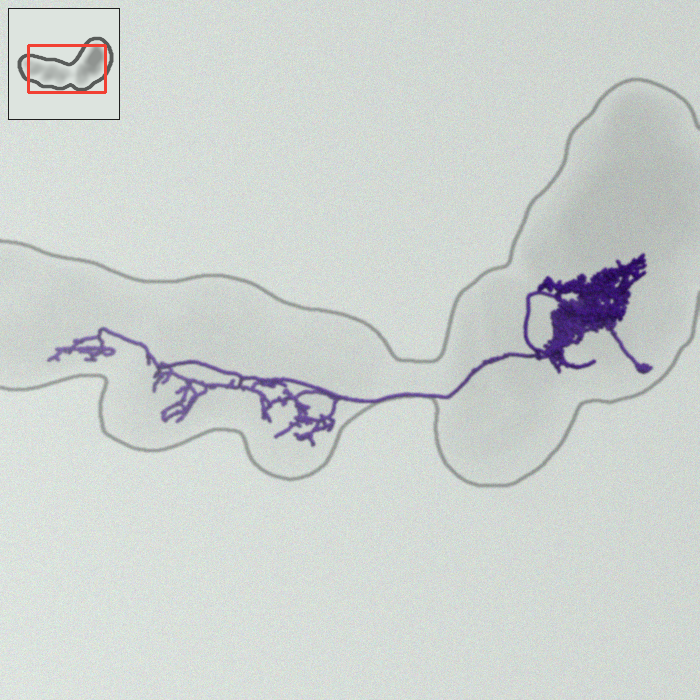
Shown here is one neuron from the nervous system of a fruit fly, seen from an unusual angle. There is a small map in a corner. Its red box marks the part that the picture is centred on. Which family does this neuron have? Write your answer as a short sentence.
The family is hemilineage MX3.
